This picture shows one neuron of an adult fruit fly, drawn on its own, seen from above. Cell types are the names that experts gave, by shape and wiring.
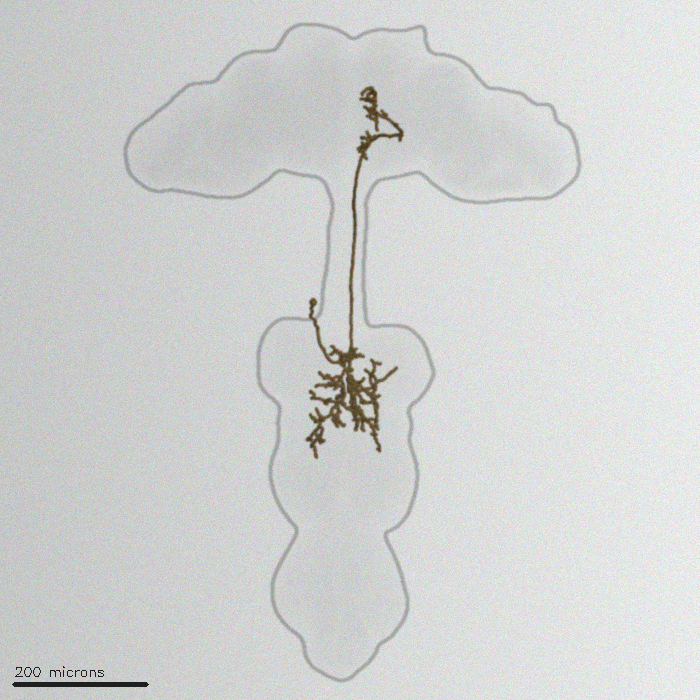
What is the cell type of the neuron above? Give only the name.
AN08B048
